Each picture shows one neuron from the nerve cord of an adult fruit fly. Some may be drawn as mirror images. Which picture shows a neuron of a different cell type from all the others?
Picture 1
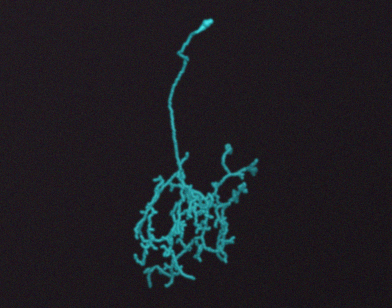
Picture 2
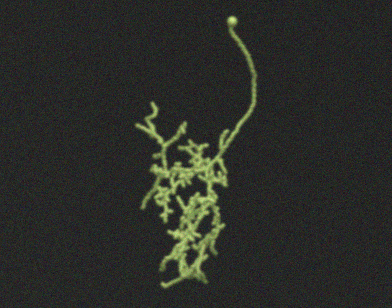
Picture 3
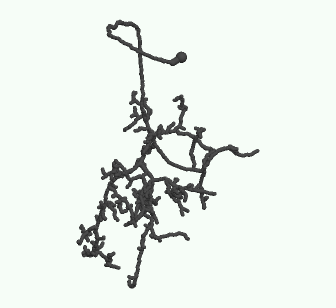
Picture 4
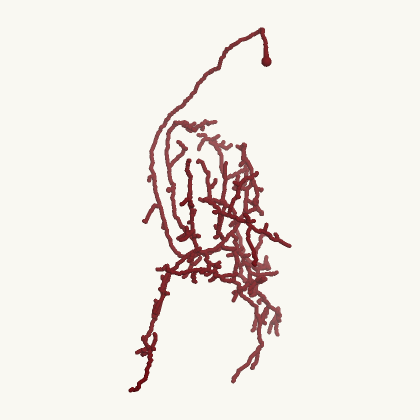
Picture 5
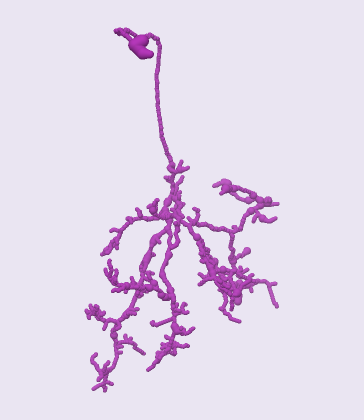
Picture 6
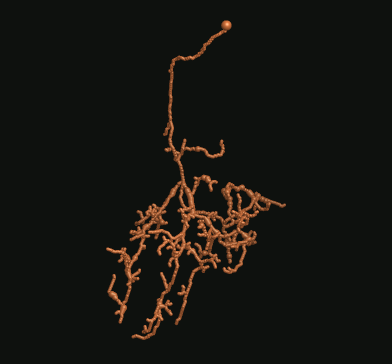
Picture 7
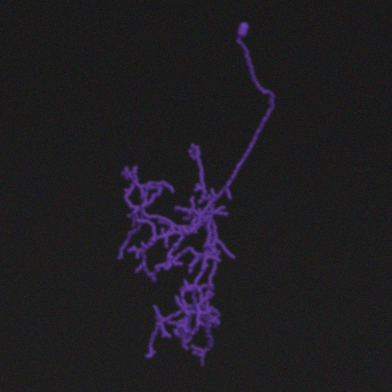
Picture 4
